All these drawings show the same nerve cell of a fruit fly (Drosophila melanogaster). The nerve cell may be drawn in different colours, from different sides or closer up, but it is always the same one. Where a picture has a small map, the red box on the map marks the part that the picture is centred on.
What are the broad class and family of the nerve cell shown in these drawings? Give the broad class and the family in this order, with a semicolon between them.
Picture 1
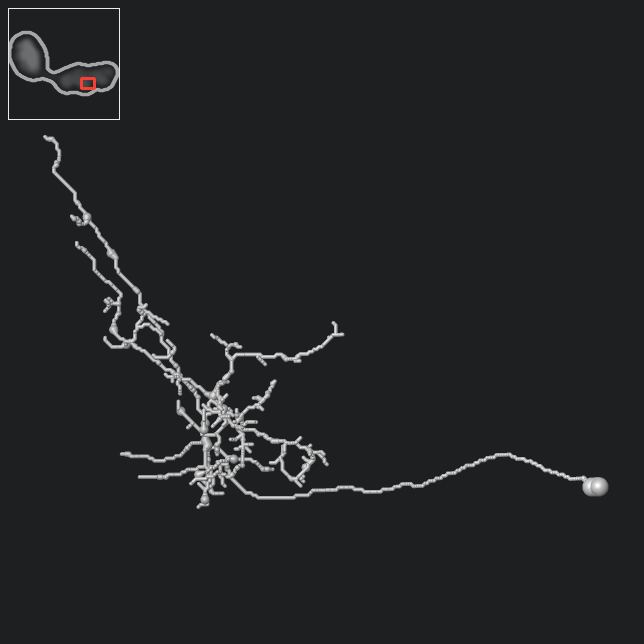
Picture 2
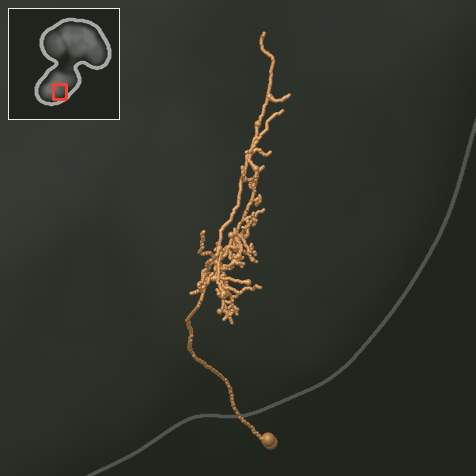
nerve-cord intrinsic neuron; hemilineage 01B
